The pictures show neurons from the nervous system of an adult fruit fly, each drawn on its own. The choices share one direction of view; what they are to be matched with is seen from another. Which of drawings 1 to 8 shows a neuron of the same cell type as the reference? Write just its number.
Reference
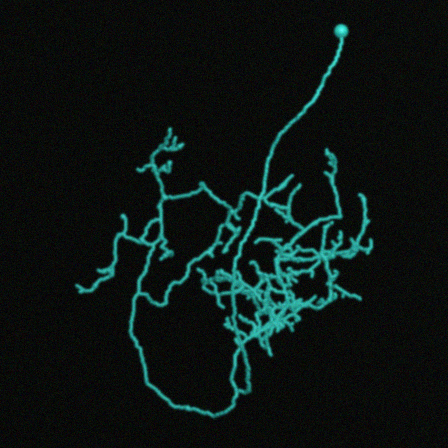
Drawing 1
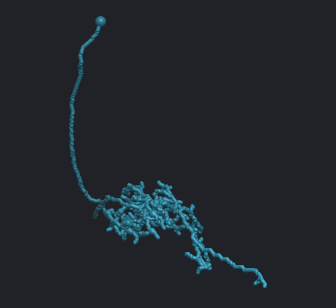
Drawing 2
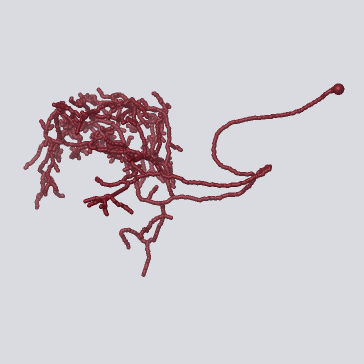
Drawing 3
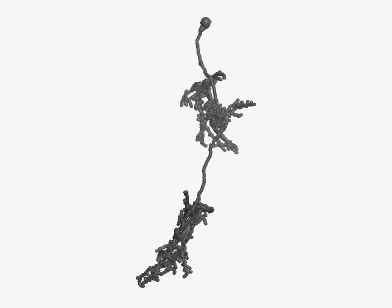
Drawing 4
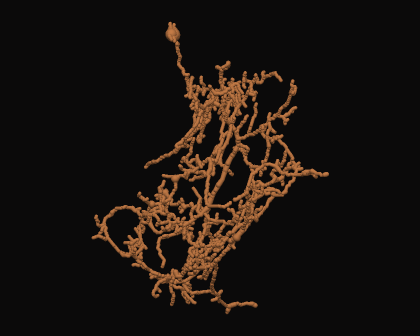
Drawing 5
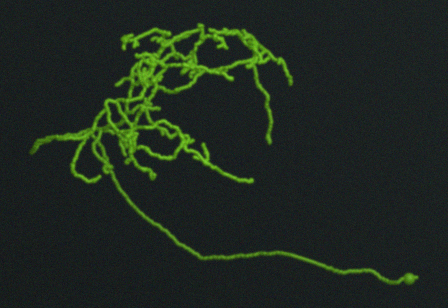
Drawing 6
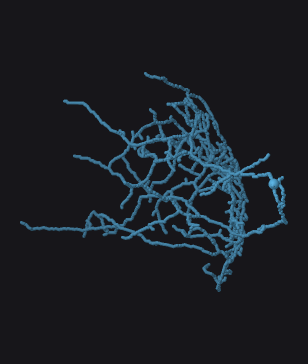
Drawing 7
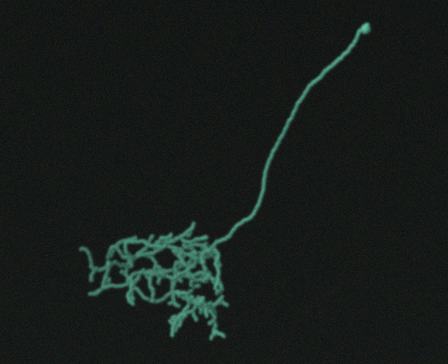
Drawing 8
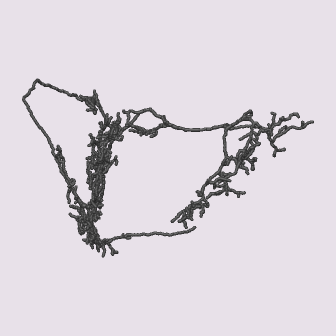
5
